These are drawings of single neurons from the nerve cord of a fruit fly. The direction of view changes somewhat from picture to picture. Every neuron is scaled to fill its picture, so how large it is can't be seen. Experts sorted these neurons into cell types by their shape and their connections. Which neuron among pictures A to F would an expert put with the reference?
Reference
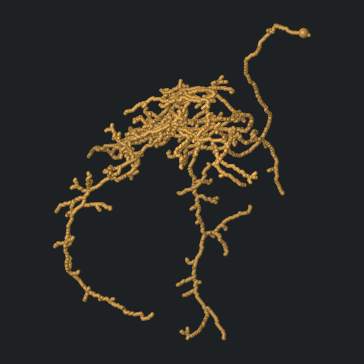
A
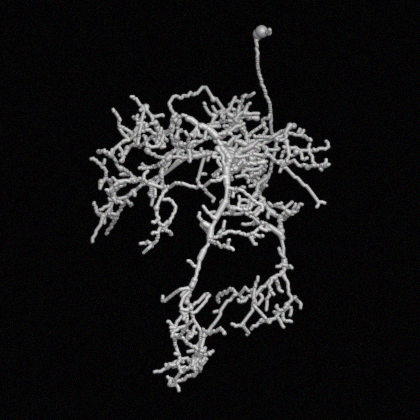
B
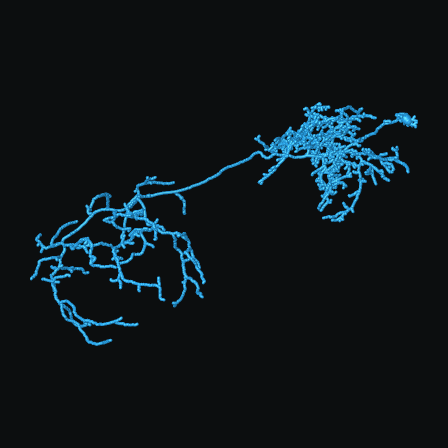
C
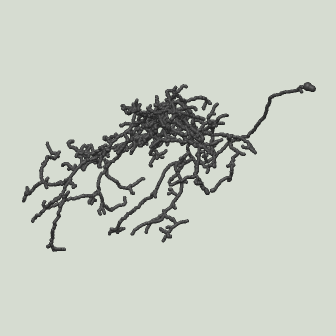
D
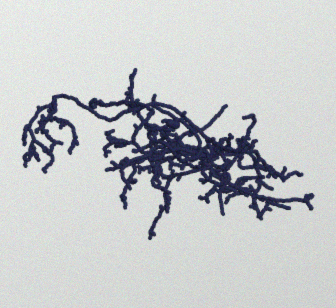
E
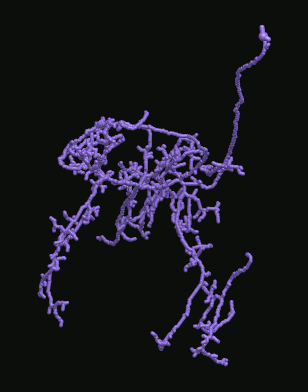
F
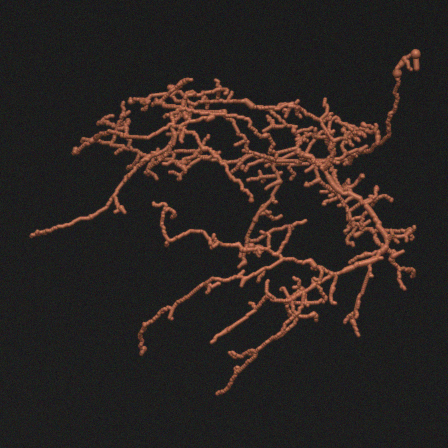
Picture E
